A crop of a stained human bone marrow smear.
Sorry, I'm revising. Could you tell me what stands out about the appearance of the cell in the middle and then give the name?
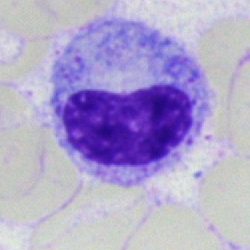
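Nucleus kidney-shaped, indentation on upper side. Nucleus in lower part of cell; more cytoplasm above it. Cytoplasm pale bluish-lilac, fine purplish granules scattered sparsely through it. Cell: metamyelocyte.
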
